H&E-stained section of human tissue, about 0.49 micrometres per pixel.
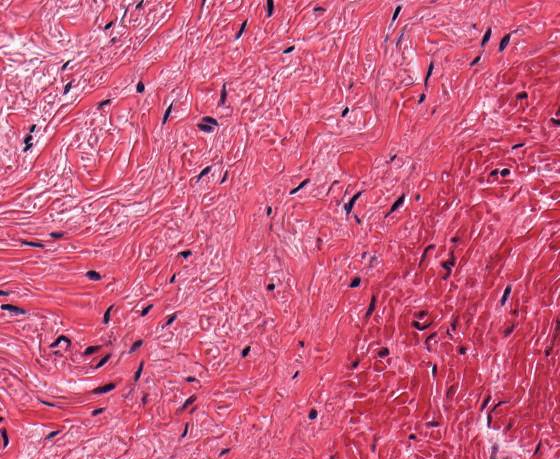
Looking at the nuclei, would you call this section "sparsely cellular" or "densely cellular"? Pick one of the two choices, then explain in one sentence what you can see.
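Sparsely cellular. Nuclei are few and widely spaced between the bundles.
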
